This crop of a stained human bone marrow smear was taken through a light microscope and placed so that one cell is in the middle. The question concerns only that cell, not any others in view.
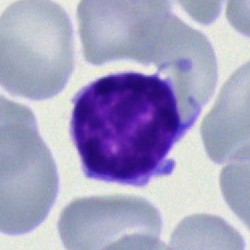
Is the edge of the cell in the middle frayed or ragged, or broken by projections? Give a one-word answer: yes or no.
Yes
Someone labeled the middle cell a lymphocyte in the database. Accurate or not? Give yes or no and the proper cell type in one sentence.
Yes, shown in the middle of the crop is a lymphocyte.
